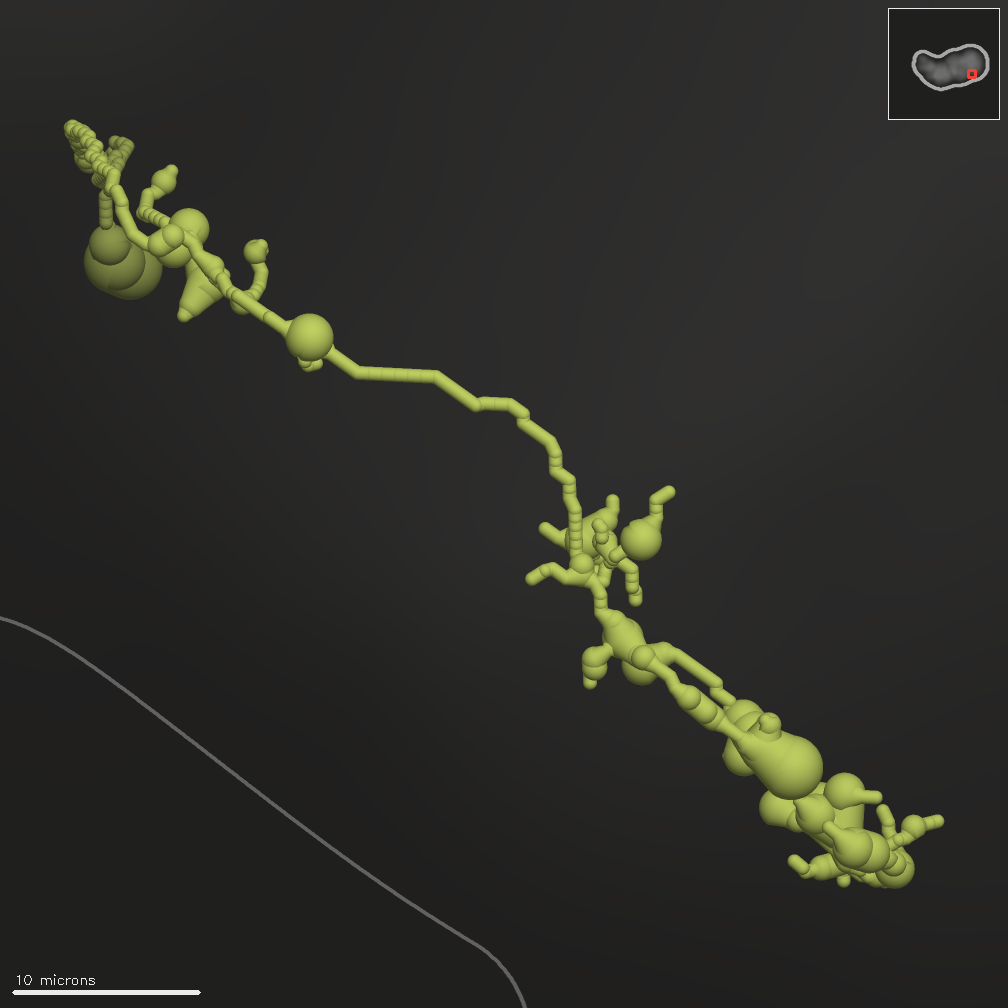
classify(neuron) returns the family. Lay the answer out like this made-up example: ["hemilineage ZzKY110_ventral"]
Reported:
["C"]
